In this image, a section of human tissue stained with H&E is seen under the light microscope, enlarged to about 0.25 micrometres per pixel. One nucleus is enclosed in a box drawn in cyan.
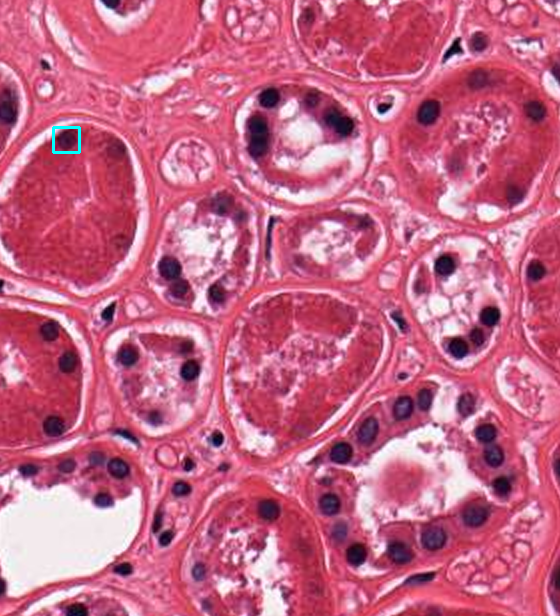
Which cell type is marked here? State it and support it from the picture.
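The marked cell is a proximal tubule cell. The nucleus is round and darkly stained, sitting near the base of the cell close to the outer wall of the tubule. The cytoplasm is abundant, deep red and finely granular. No clear borders separate this cell from its neighbours; its cytoplasm merges into the red mass that fills the tubule, and no open lumen is seen. The cell lies along a thick pink basement membrane, with a thin pale gap between them.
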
